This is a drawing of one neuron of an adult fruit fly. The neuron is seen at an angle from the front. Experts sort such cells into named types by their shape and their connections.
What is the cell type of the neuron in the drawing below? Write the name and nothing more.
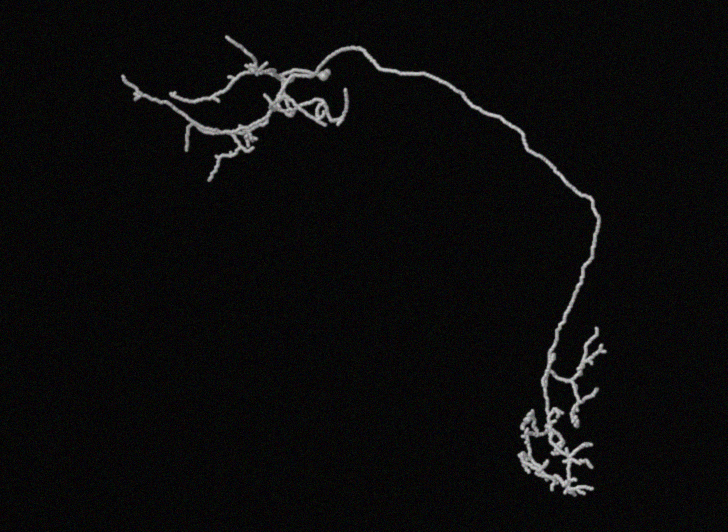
LoVC28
